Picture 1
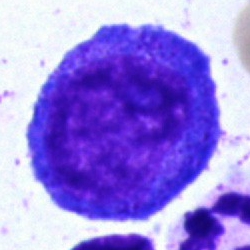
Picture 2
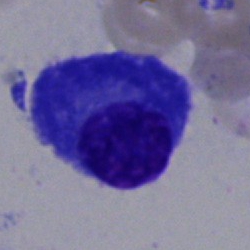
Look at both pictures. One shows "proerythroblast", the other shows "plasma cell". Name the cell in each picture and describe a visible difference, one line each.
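In picture 1 we see a proerythroblast: The cytoplasm forms only a narrow rim around the nucleus.
In picture 2 we see a plasma cell: The cytoplasm is abundant and covers more of the cell than the nucleus does.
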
